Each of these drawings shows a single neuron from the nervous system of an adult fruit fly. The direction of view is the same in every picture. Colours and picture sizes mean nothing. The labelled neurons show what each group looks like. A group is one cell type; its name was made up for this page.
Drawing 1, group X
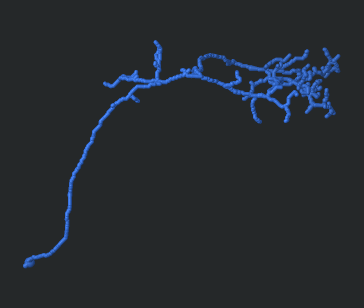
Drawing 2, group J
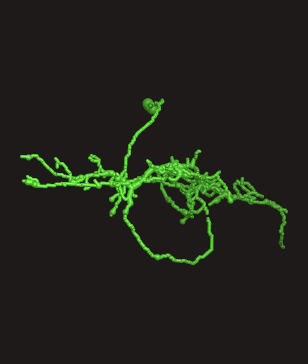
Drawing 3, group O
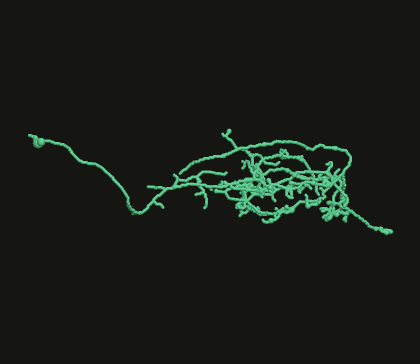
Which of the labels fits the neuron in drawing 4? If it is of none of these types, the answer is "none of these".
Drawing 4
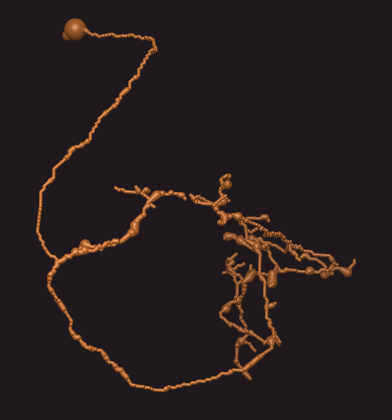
group J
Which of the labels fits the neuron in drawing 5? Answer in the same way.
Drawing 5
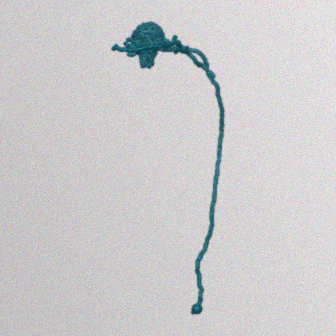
none of these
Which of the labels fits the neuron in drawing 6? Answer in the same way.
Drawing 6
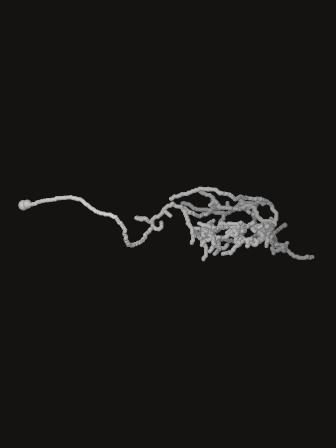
group O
